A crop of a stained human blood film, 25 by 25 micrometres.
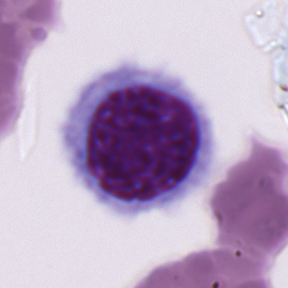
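Hairy cell in the middle of the field, and what strikes me first is how the nucleus fills most of it, leaving only a narrow rim of cytoplasm. Its chromatin looks dark purple and coarsely clumped. The cytoplasm stains pale blue, and its edge seems fuzzy, broken by small irregular projections.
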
